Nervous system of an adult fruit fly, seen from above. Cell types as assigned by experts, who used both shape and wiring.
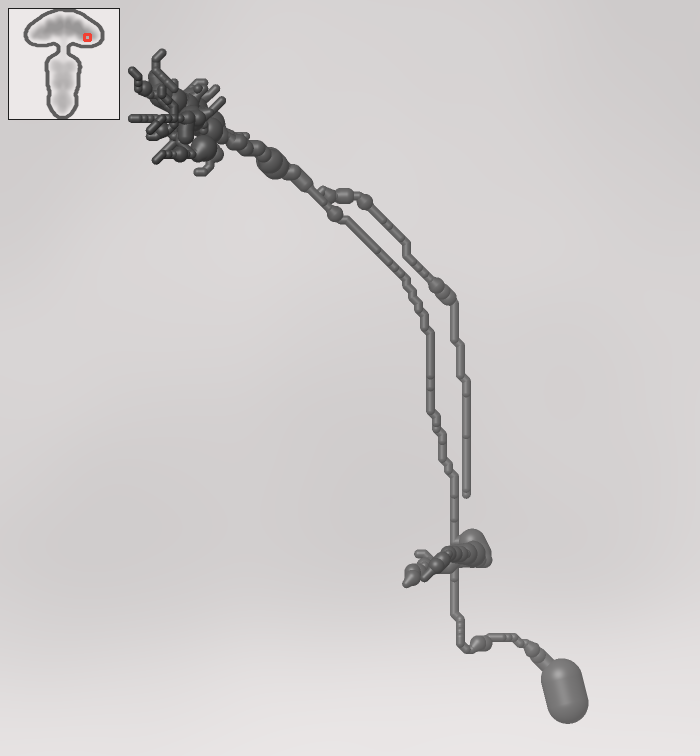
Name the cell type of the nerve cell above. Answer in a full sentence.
The cell type is T5d.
